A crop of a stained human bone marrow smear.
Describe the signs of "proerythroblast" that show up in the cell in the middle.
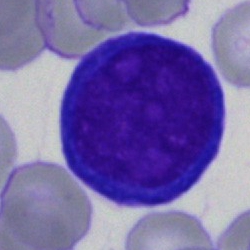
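This proerythroblast is round, with a smooth outline. Its cytoplasm forms only a thin, deep blue rim around the nucleus. The chromatin is dark purple, with small paler patches scattered through it.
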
